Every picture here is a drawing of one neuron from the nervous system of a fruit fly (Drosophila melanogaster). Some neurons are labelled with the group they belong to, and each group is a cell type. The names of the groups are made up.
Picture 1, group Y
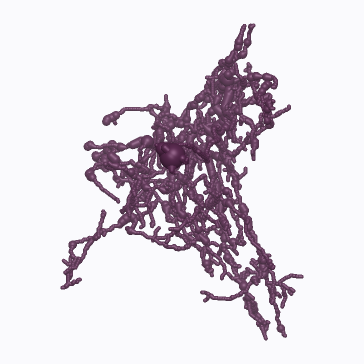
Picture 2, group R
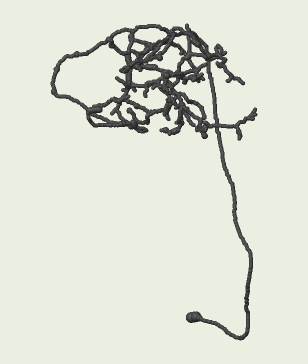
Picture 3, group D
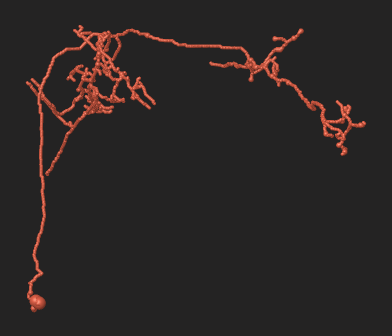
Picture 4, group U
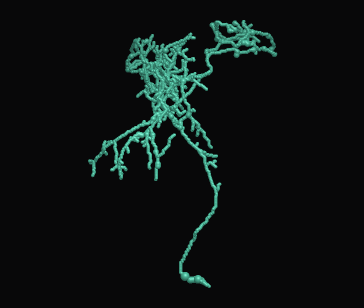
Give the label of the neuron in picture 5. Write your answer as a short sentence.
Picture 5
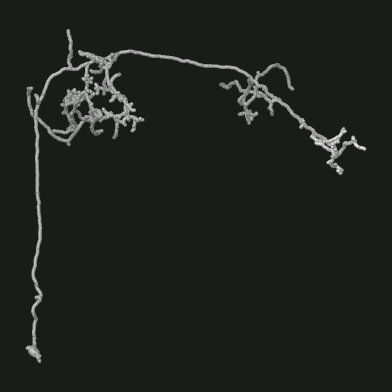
It belongs to group D.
